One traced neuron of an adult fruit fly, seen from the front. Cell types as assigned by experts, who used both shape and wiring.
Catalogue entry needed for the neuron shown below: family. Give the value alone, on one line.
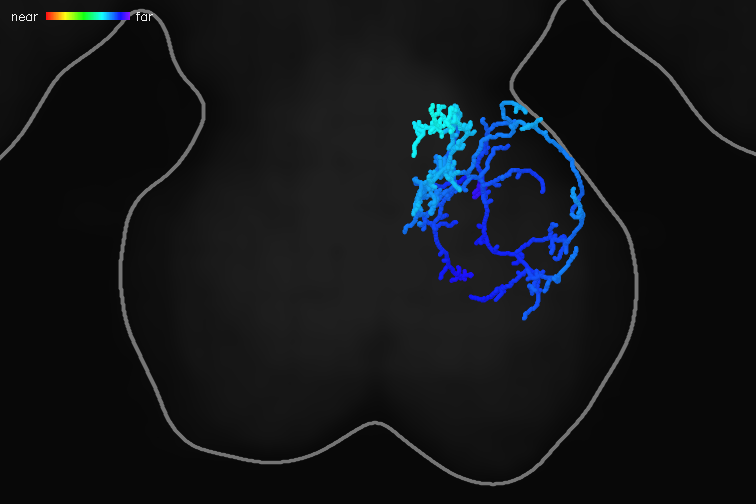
hemilineage 03A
